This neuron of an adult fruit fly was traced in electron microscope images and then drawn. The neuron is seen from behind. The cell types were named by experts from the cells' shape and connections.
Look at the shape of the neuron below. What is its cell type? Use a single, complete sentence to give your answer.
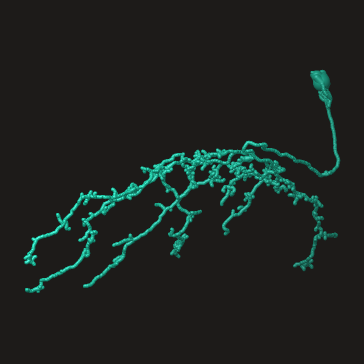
The type of this neuron is the cell type Cm22.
